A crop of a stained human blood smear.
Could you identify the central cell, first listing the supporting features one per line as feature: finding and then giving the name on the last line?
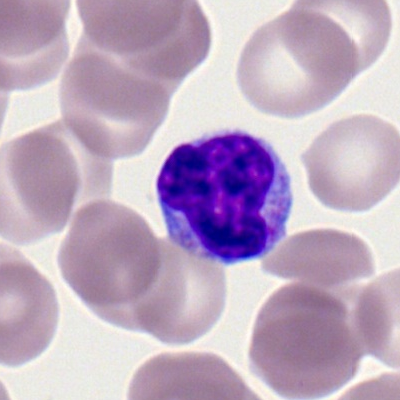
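Nucleus: notched on the right side
Chromatin: dark purple, coarsely clumped
Nuclear share: fills most of the cell
Cytoplasm: narrow pale blue rim
Name: lymphocyte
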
